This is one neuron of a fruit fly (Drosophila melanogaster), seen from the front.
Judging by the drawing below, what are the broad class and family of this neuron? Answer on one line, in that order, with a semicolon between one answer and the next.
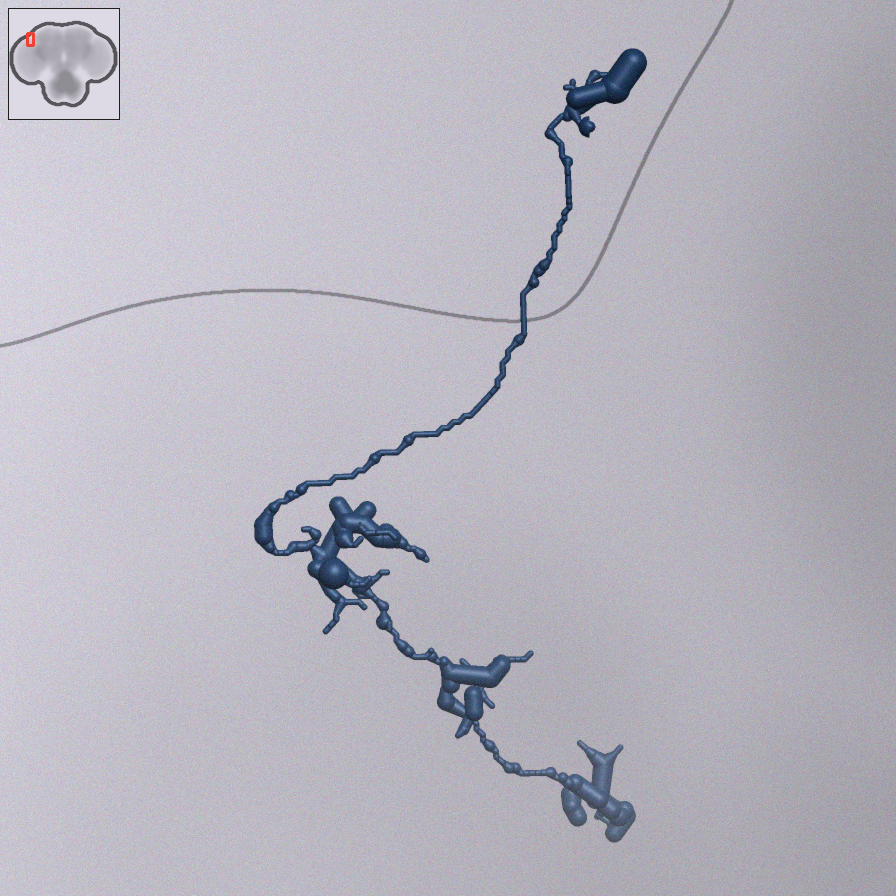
optic-lobe intrinsic neuron; Mi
